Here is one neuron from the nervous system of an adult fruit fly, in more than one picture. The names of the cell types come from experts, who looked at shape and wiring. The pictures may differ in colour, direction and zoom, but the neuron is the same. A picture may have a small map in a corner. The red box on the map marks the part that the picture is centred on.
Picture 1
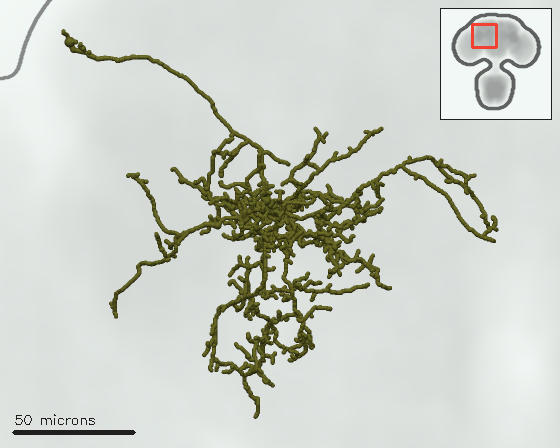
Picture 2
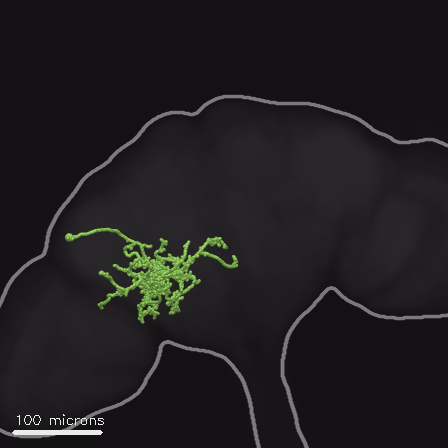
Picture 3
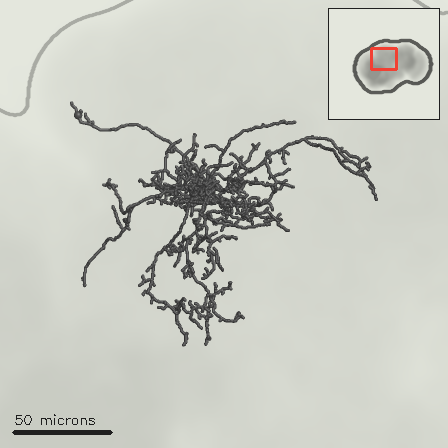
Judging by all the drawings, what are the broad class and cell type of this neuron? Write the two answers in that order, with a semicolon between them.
central-brain intrinsic neuron; PLP004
